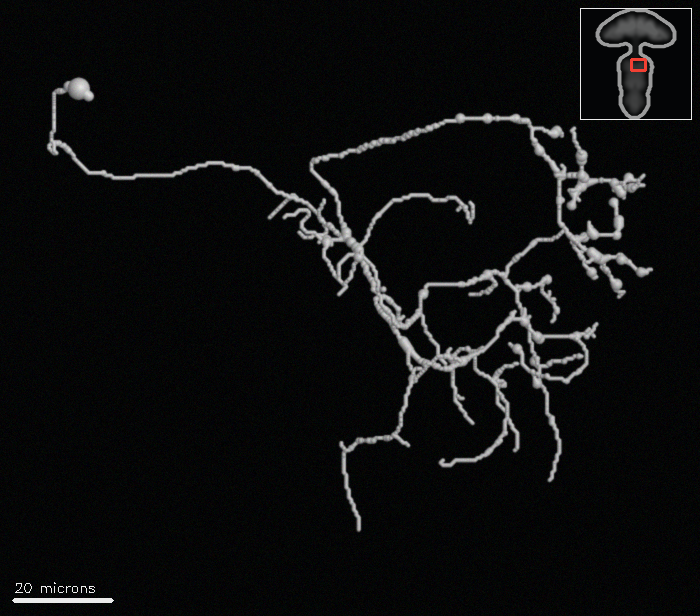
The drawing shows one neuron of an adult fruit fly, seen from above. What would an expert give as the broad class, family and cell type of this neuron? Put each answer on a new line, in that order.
nerve-cord intrinsic neuron
hemilineage 01A
IN01A074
